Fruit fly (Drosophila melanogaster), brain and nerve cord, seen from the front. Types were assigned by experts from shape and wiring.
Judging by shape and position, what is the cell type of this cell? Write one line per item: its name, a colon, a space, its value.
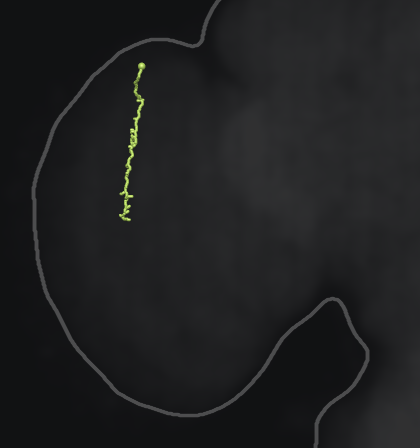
cell type: Dm3c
